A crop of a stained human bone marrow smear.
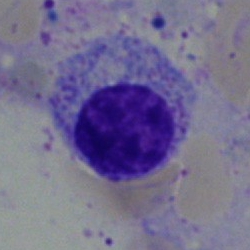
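Image slightly out of focus.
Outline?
Roughly round.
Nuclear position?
Low in the cell, leaving a wider band of cytoplasm above it.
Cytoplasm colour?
Pale lilac-blue.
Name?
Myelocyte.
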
